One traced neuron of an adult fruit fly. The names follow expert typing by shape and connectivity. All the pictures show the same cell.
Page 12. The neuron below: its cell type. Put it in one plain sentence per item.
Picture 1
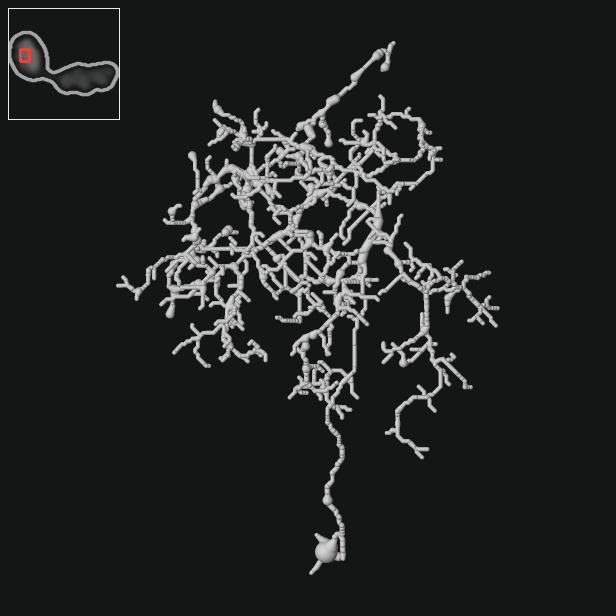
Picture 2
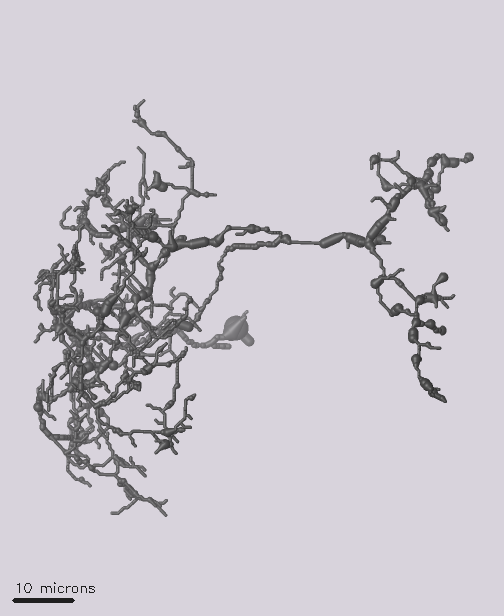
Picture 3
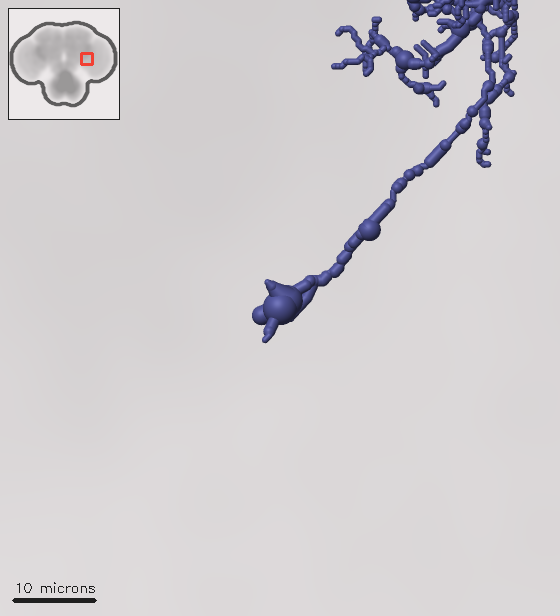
The cell type is AVLP330.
